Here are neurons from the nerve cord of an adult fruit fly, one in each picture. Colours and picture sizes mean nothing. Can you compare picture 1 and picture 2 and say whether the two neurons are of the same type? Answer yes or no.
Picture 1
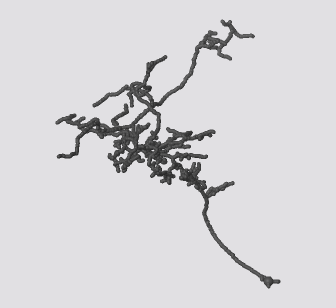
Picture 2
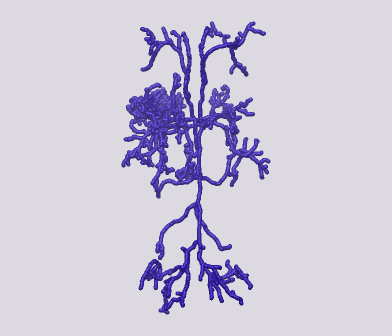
no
